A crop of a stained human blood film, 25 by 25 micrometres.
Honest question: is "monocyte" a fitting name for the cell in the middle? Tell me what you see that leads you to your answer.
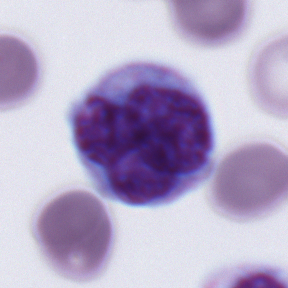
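The absence of distinct granules in the cytoplasm is the deciding feature.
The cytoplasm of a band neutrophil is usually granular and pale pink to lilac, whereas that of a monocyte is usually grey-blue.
Cytoplasm without distinct granules therefore speaks against band neutrophil. The name monocyte fits. The cell is about 13 micrometres across, with a roughly round, smooth outline. The nucleus is about 11 micrometres across and fills about 70% of the cell's area. No vacuoles are seen in the cytoplasm.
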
